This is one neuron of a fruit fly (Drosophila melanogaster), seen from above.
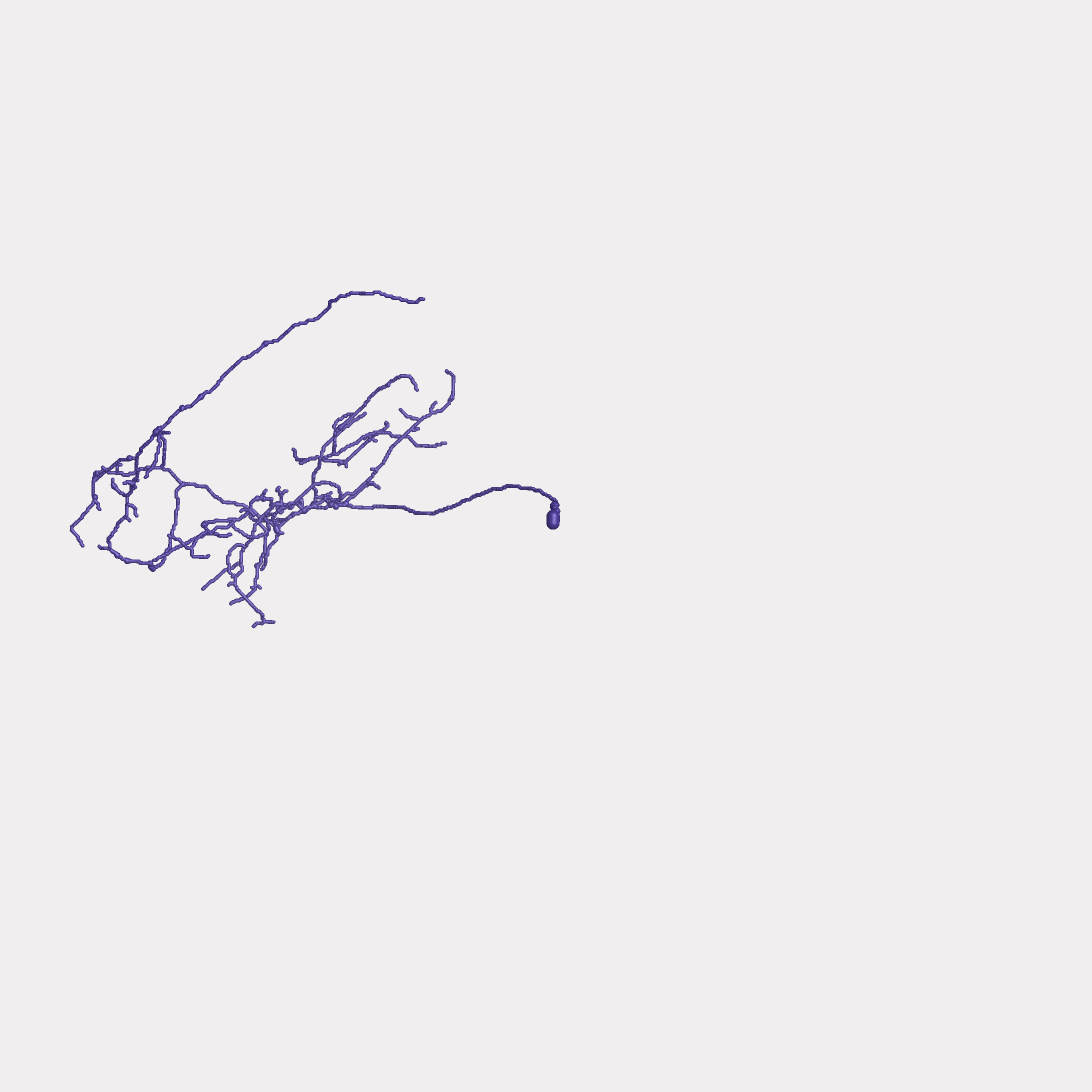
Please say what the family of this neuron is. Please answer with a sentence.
The family is hemilineage VPNp1_medial.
